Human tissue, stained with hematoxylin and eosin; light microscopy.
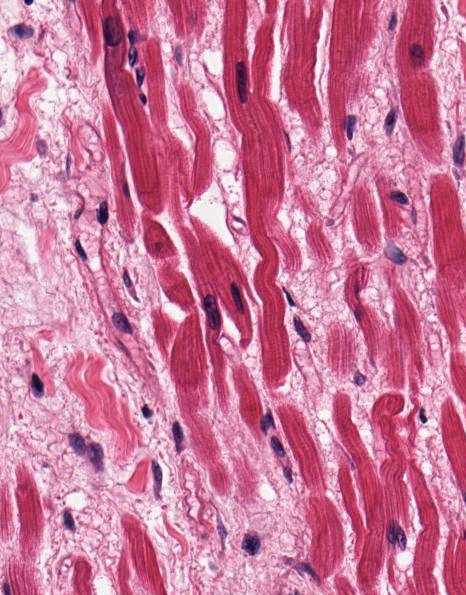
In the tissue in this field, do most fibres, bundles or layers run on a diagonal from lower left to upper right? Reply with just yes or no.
No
